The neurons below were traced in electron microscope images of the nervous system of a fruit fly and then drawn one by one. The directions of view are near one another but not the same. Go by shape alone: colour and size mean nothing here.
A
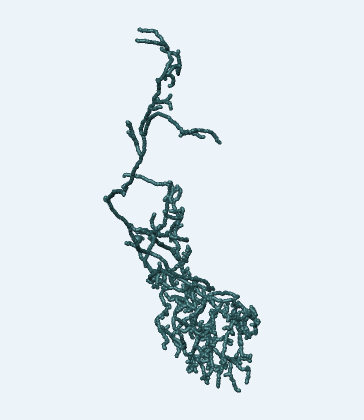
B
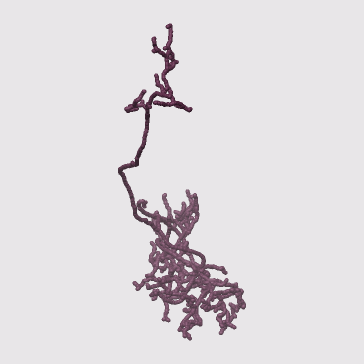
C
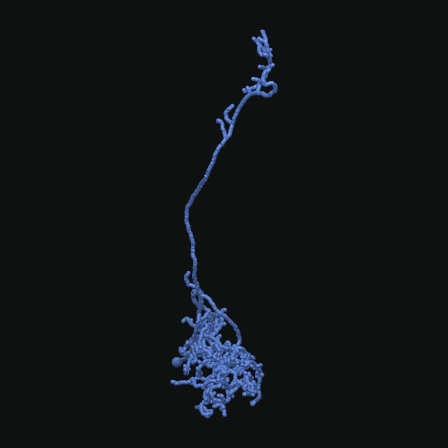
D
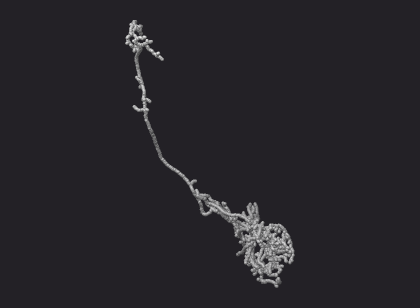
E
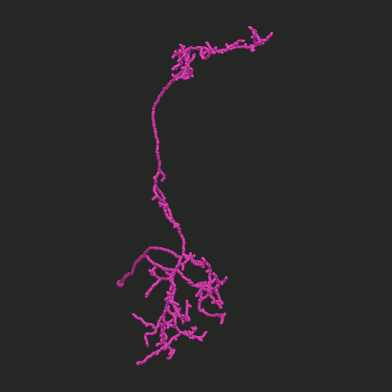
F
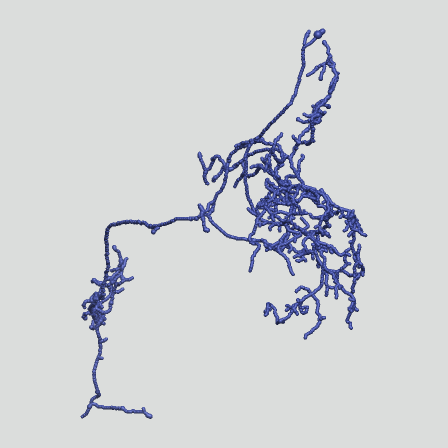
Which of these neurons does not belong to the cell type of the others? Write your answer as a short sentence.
Picture E is the odd one out.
